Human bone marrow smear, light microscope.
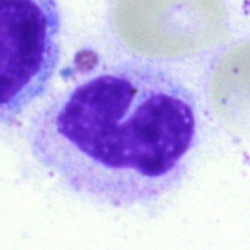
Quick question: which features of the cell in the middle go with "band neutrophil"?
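The chromatin is where I'd look first.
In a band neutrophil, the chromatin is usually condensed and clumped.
Here it is deep purple and fairly condensed, so that much goes with a band neutrophil, though small paler spots are scattered through it. A deep, narrow cleft cuts into the nucleus from its upper edge. Around the nucleus lies a moderate rim of cytoplasm, widest below it. Fine pinkish-purple granules are scattered sparsely through that cytoplasm.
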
